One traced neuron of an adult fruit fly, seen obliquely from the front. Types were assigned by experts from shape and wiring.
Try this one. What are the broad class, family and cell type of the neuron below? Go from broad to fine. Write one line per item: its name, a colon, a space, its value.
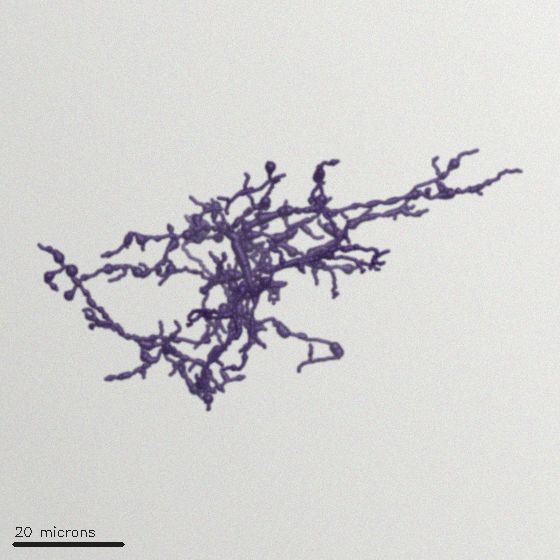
broad class: nerve-cord intrinsic neuron
family: hemilineage 20A.22A
cell type: IN20A.22A040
